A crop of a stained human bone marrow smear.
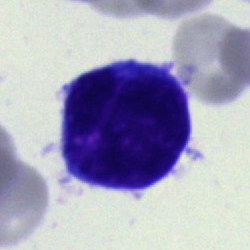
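Blast. Edge: fringed by short, fine, irregular projections and fragments, clearest at the lower left and right. Nucleus: deeply and densely stained dark blue-purple throughout. Also: a faint thin line running from top to bottom near the middle, and a few small reddish-purple spots over the lower left part.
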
